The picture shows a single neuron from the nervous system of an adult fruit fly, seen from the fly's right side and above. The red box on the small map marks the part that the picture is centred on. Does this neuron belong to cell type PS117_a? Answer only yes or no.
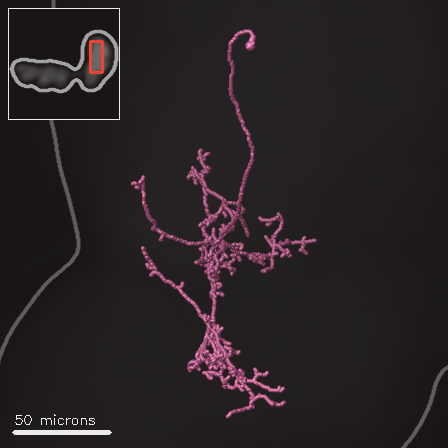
no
